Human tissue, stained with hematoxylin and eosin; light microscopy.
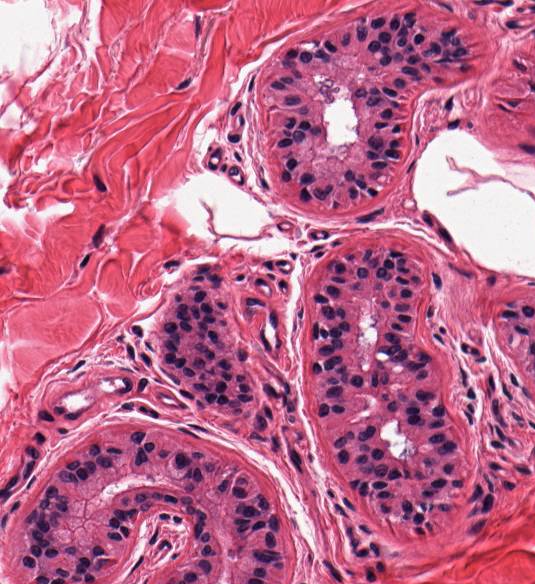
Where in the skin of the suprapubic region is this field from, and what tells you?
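What I see here is eccrine sweat gland. Rounded and oval epithelial tubular profiles fill the right half and the lower part of the field, each with only a small, narrow lumen at its centre. That narrow lumen is what settles it for me.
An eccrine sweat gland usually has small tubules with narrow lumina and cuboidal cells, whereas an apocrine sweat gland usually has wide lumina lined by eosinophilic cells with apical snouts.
The lining cells carry round to oval, dark purple nuclei in pale pink cytoplasm.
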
